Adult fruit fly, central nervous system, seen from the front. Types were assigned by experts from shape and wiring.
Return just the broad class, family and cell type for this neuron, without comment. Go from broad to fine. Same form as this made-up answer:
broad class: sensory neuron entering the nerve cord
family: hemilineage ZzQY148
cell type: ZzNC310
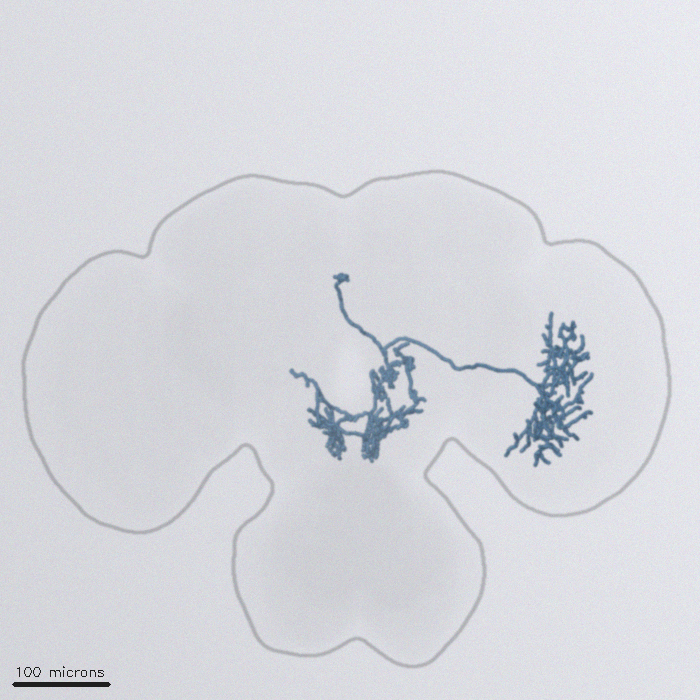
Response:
broad class: visual centrifugal neuron
family: hemilineage DM1_posterior
cell type: MeVC12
